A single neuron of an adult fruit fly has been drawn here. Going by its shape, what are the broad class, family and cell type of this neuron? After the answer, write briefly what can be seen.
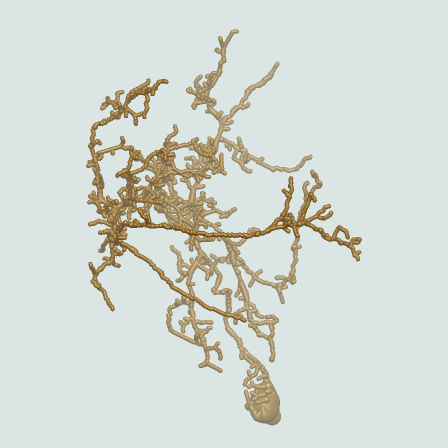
Its broad class is motor neuron of the nerve cord. Its family is hemilineage 19A. Its cell type is Tr extensor MN. As drawn here it is taller than it is wide.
